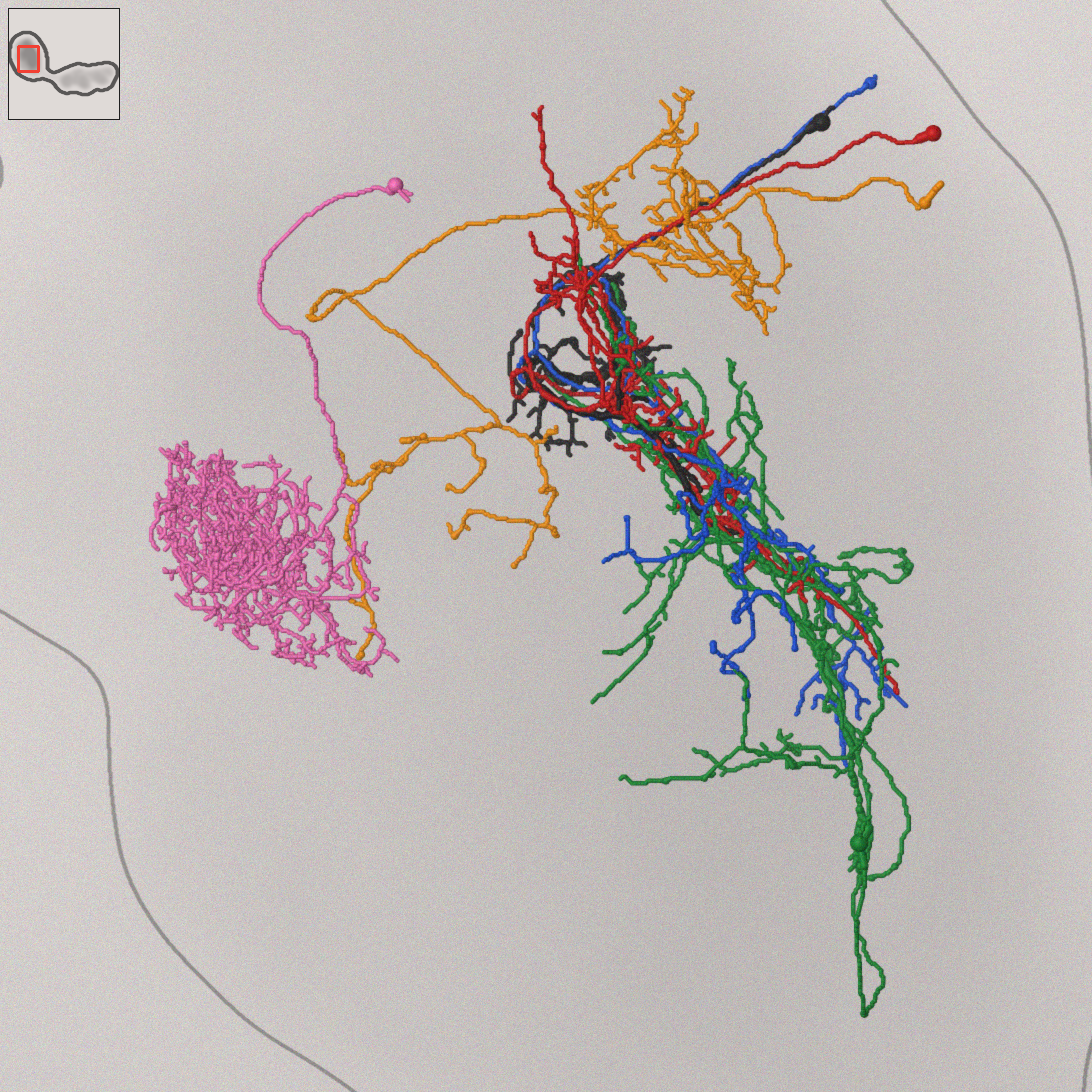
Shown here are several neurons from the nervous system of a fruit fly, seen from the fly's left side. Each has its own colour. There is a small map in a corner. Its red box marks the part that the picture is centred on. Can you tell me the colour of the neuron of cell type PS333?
green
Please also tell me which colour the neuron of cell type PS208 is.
red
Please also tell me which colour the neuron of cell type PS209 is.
blue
